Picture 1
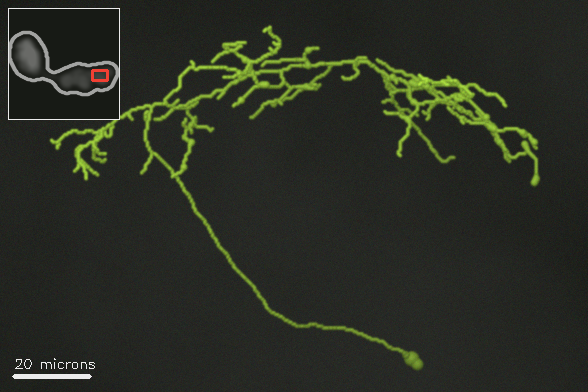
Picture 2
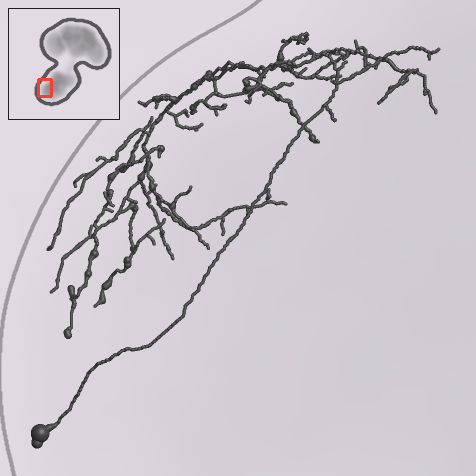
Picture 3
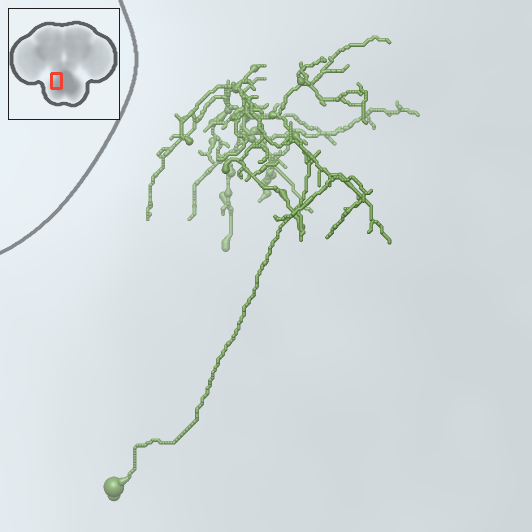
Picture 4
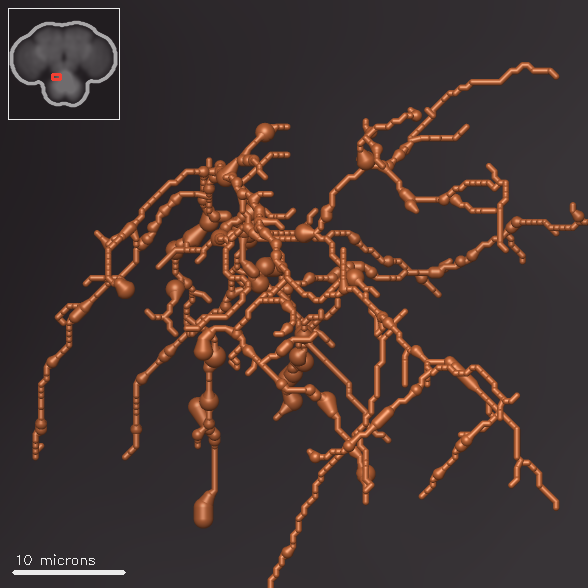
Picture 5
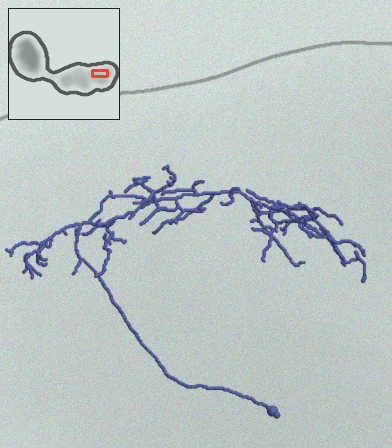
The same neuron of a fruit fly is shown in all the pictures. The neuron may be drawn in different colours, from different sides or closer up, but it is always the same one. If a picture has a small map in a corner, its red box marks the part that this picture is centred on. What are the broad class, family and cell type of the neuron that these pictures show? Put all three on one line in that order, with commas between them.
nerve-cord intrinsic neuron, hemilineage 08A, IN08A047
